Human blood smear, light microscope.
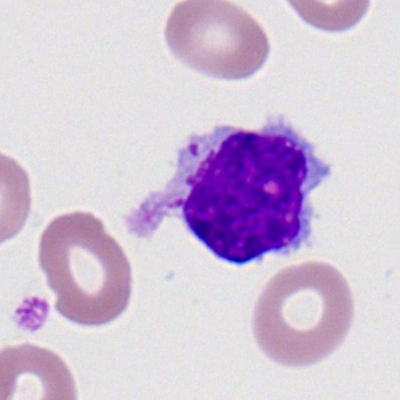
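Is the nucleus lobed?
No; it is a single mass with a roughly squarish outline.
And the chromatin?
Dark purple and coarsely clumped.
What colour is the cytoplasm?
Pale blue-grey, holding a few small reddish-purple granules to the left of the nucleus.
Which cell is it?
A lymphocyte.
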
